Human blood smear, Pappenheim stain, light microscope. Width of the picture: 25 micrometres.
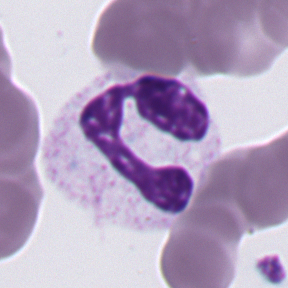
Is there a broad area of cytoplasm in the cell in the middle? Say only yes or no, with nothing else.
Yes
